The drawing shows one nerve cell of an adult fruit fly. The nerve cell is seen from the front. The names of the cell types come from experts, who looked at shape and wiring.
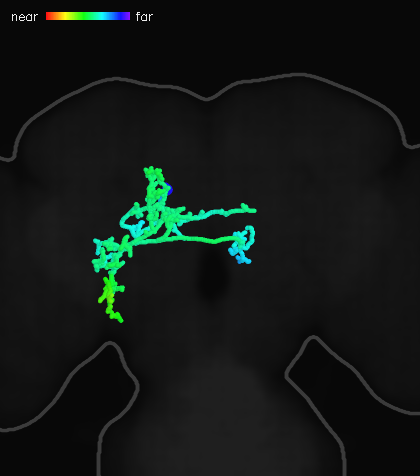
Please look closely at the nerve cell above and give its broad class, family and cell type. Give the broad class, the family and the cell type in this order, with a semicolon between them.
central-brain intrinsic neuron; hemilineage VLPp2; CL323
